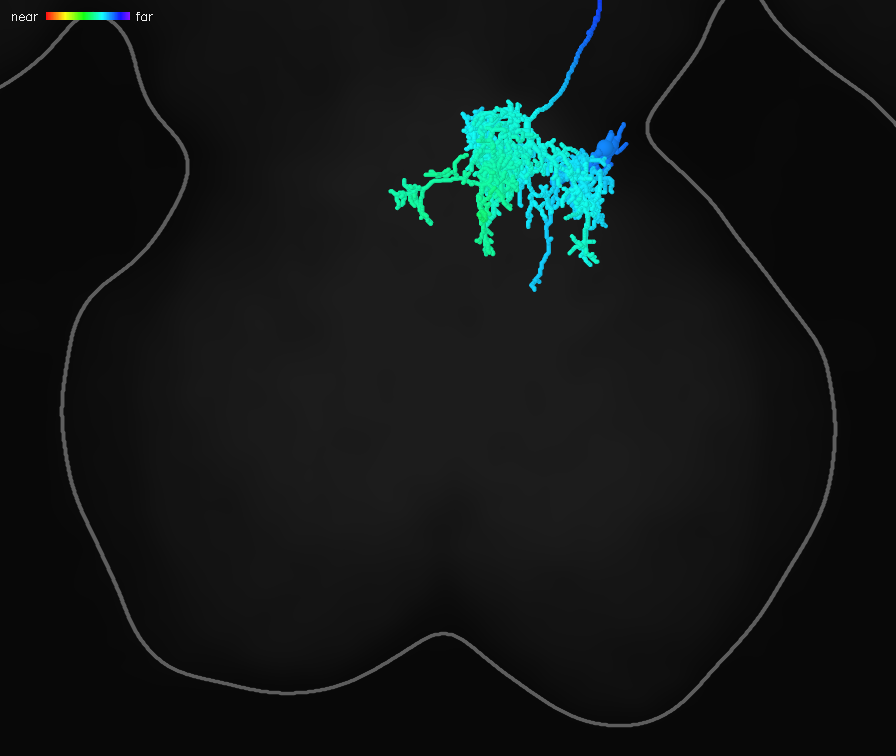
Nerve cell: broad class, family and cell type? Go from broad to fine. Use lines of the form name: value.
broad class: motor neuron of the nerve cord
family: hemilineage 03B
cell type: MNad36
